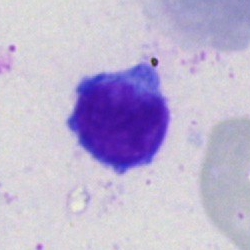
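Lymphocyte. Its nucleus fills most of the cell, and no distinct nucleoli are visible within it. The cytoplasm is free of granules. A small, blunt bulge projects from the left edge of the cell.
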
